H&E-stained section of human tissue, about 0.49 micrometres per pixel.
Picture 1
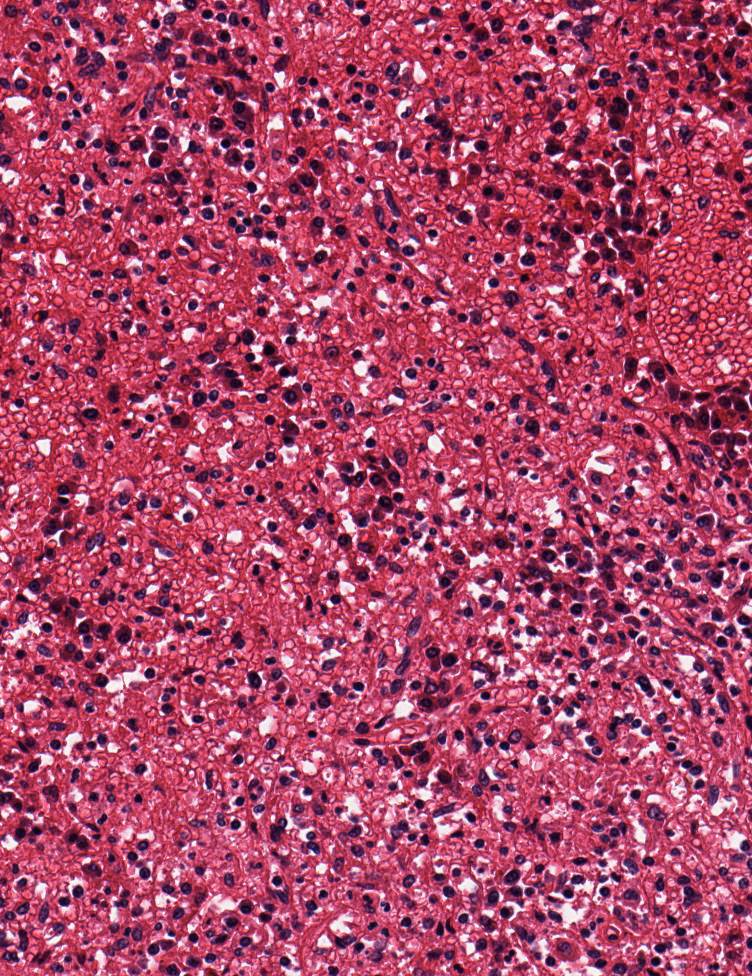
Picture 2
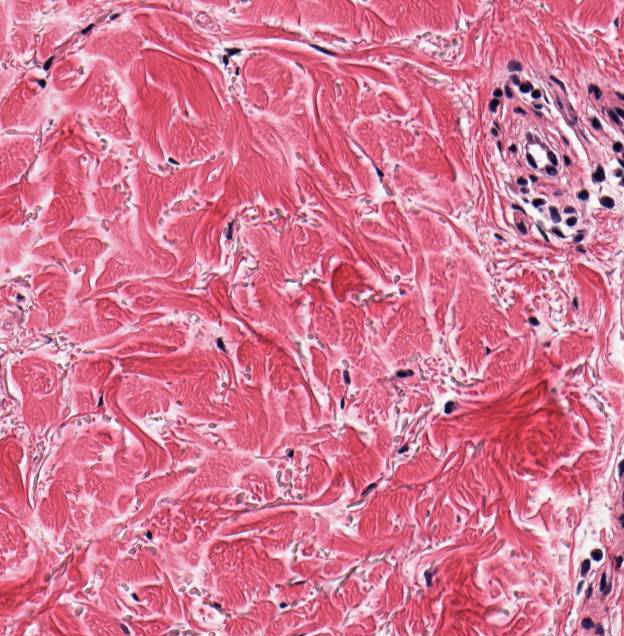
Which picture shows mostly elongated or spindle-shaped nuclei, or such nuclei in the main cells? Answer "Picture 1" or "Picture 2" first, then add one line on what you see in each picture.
Picture 2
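Picture 1: Many nucleated cells with small, round, dark-staining nuclei are scattered among the red blood cells across the field.
Picture 2: Cell nuclei are sparse, small, dark and mostly slender, lying singly between the bundles.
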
